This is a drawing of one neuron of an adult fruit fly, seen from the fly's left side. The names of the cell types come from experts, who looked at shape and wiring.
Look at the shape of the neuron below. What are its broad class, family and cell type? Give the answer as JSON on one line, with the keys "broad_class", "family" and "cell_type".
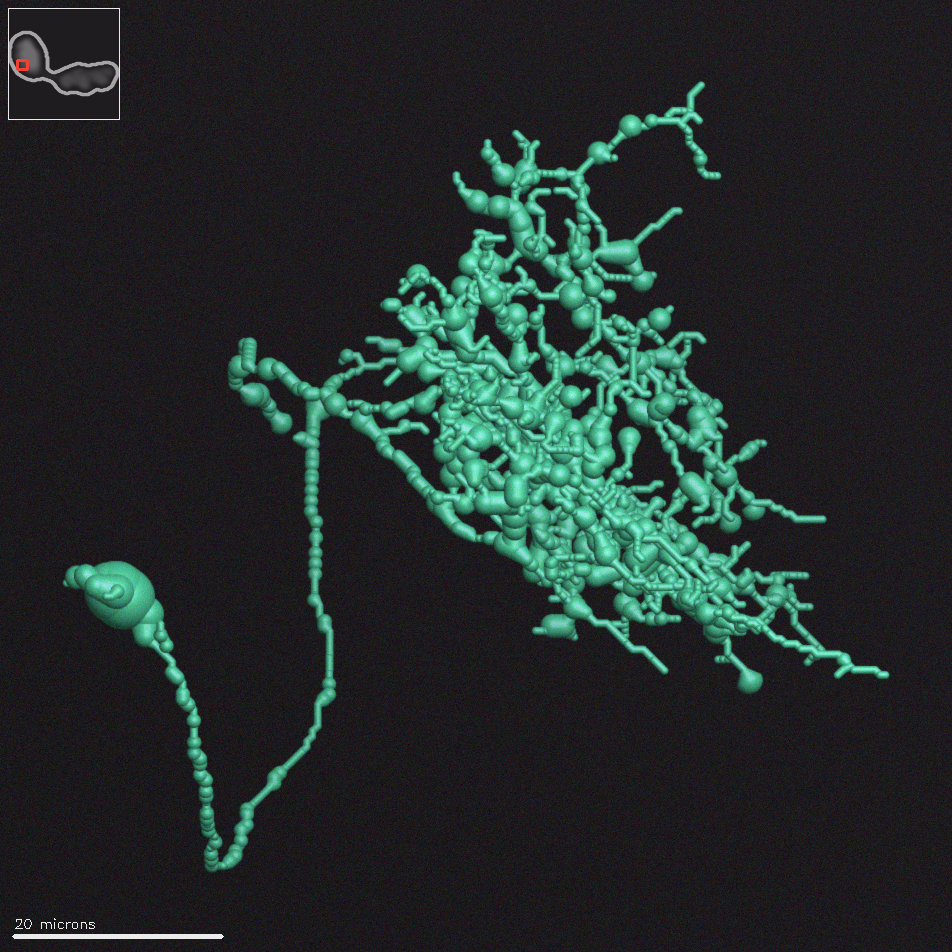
{"broad_class": "central-brain intrinsic neuron", "family": "hemilineage TRdm", "cell_type": "GNG202"}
